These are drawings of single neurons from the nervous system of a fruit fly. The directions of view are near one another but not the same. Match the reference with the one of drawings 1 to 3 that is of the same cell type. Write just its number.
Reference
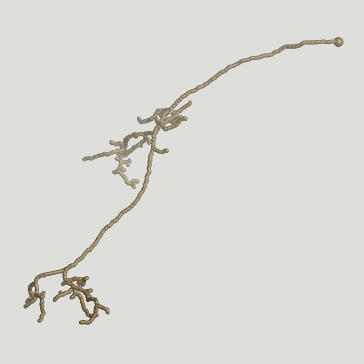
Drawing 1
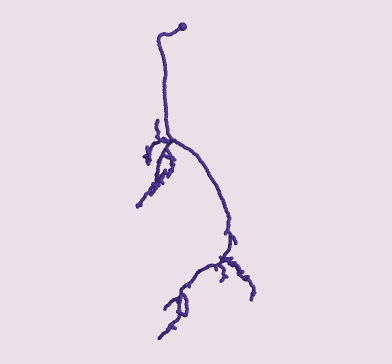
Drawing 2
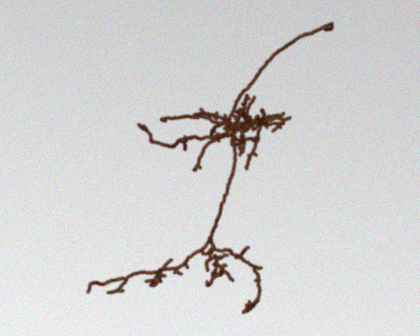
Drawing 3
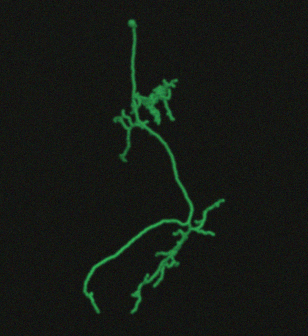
2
